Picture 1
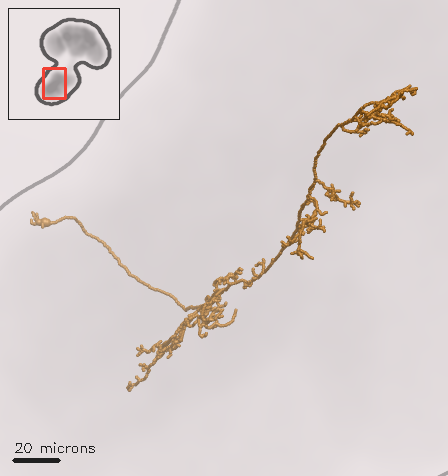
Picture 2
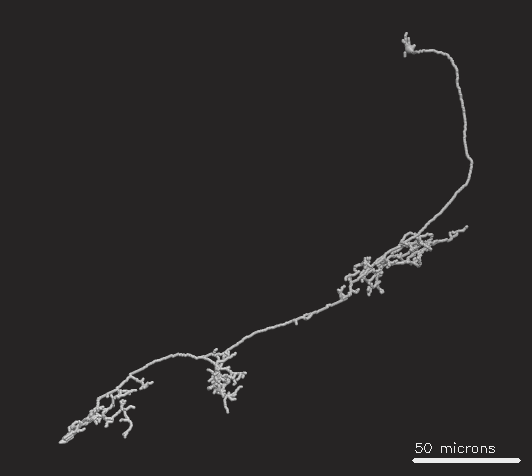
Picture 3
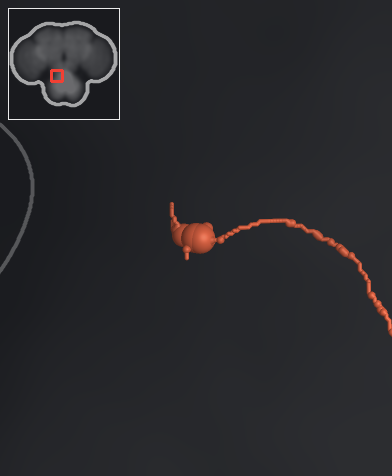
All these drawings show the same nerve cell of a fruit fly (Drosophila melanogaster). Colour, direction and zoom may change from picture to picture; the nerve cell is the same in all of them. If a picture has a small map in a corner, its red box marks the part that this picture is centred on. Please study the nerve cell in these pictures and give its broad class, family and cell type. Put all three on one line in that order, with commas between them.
nerve-cord intrinsic neuron, hemilineage 09A, IN09A029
